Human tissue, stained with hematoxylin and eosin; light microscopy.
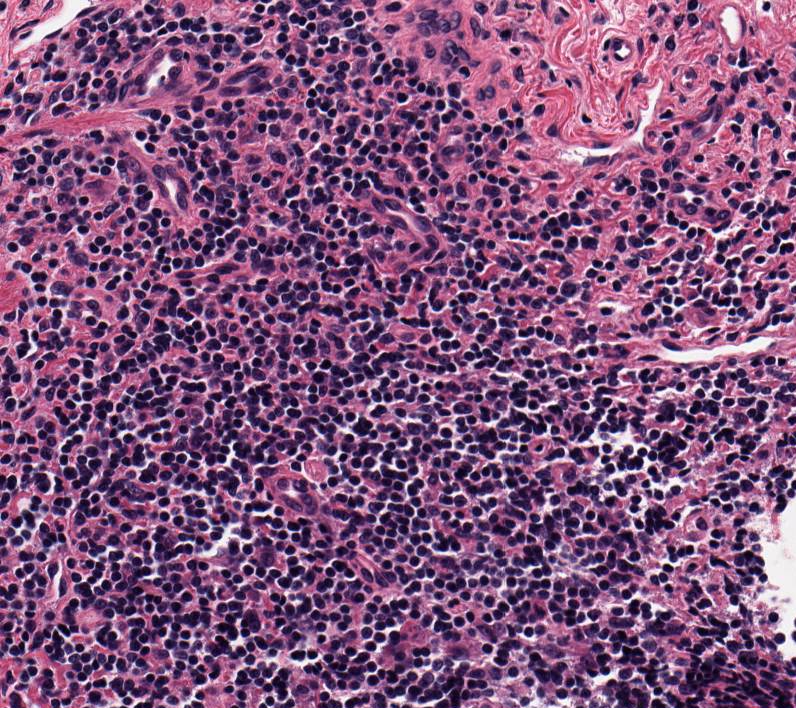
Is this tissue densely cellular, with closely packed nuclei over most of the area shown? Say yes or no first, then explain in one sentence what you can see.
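Yes. A dense sheet of small round lymphocytes fills most of the field.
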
